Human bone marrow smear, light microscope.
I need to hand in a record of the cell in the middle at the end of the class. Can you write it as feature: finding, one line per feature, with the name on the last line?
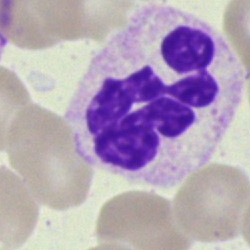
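Nucleus: several lobes joined by narrow connections
Chromatin: dense, clumped, dark purple
Cytoplasm: pale pinkish-lilac
Granules: fine, small, lilac
Name: segmented neutrophil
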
